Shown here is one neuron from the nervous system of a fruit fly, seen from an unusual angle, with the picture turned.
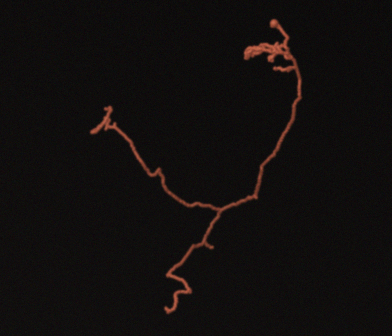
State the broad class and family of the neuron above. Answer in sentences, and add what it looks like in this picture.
This is a central-brain intrinsic neuron. Its family is called class Kenyon Cell. As drawn here it is taller than it is wide.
